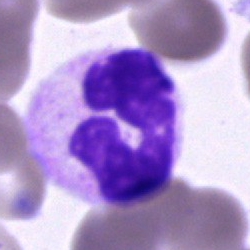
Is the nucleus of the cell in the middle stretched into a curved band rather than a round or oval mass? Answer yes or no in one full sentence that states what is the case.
Yes, a band-like curved nucleus without separate lobes is present in this cell.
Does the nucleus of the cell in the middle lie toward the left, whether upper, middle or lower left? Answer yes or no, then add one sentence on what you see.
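No. The nucleus sits off-centre, toward the right side of the cell.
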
